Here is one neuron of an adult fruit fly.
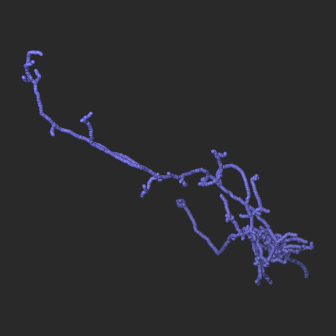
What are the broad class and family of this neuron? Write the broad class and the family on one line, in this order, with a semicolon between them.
nerve-cord intrinsic neuron; hemilineage 17A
